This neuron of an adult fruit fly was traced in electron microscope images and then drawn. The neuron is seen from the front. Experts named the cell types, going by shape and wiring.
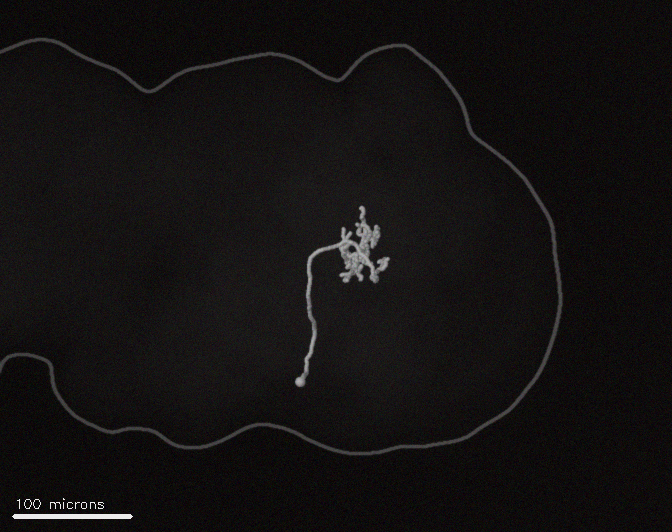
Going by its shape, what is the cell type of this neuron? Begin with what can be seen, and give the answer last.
The cell body is at the bottom of the picture. From top to bottom in the picture it spans about 150 microns. It is a nerve-cord intrinsic neuron. It is of cell type IN02A049.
